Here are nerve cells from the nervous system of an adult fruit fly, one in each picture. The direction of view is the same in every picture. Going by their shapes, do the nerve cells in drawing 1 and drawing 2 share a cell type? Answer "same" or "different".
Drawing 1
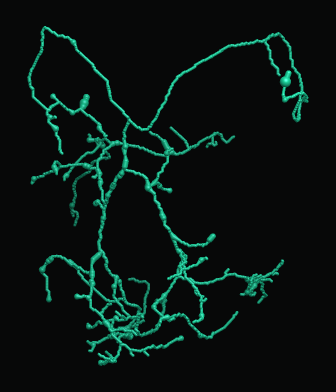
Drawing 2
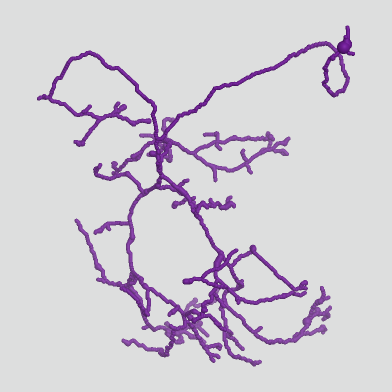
same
